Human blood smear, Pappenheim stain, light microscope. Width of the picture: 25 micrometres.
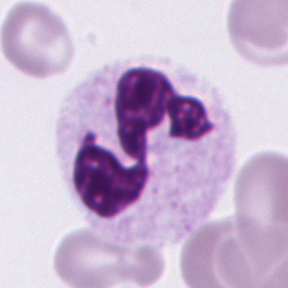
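Segmented neutrophil in a stained smear of human peripheral blood. The cell outline is roughly round and smooth. Its nucleus is divided into three lobes, joined to one another by narrow constrictions. The cytoplasm is plentiful and pale pinkish-lilac.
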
